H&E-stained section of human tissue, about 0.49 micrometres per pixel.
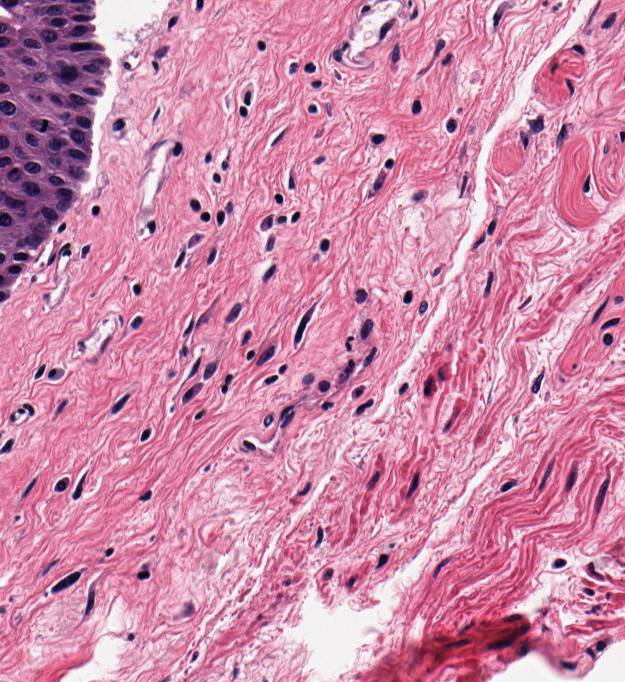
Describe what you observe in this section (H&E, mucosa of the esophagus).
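Look first at the balance: most of the field is fibrous stroma, with epithelium only in the upper left corner. That epithelium is many cell layers thick, its dark nuclei crowded. Scattered stromal nuclei are mostly dark, spindle-shaped or oval, with little visible cytoplasm.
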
